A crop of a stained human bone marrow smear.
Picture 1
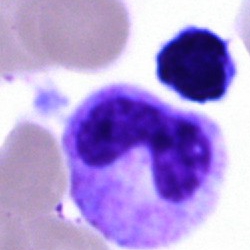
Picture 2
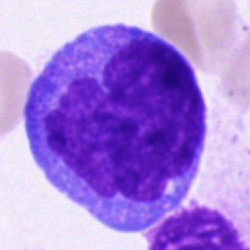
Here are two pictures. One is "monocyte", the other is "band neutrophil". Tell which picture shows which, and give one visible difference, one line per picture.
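Picture 1: band neutrophil. The cytoplasm is plentiful and pale lilac-pink.
Picture 2: monocyte. The nucleus fills most of the cell.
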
